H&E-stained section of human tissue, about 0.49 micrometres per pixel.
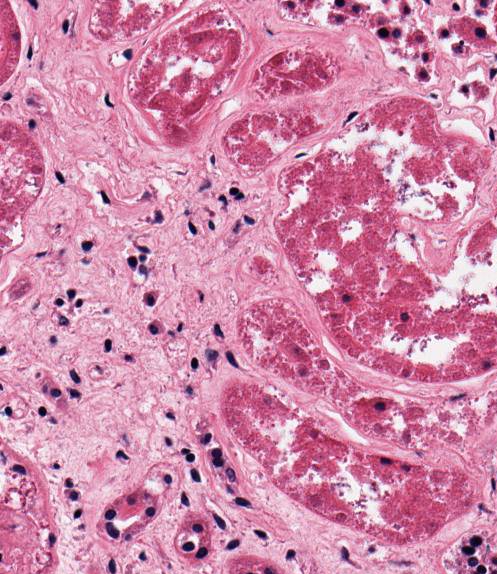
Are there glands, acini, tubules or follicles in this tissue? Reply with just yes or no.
Yes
